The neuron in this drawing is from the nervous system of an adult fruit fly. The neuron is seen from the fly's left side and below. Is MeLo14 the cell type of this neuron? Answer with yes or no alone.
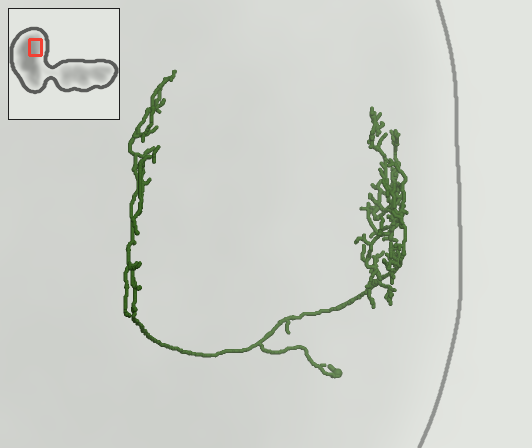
no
